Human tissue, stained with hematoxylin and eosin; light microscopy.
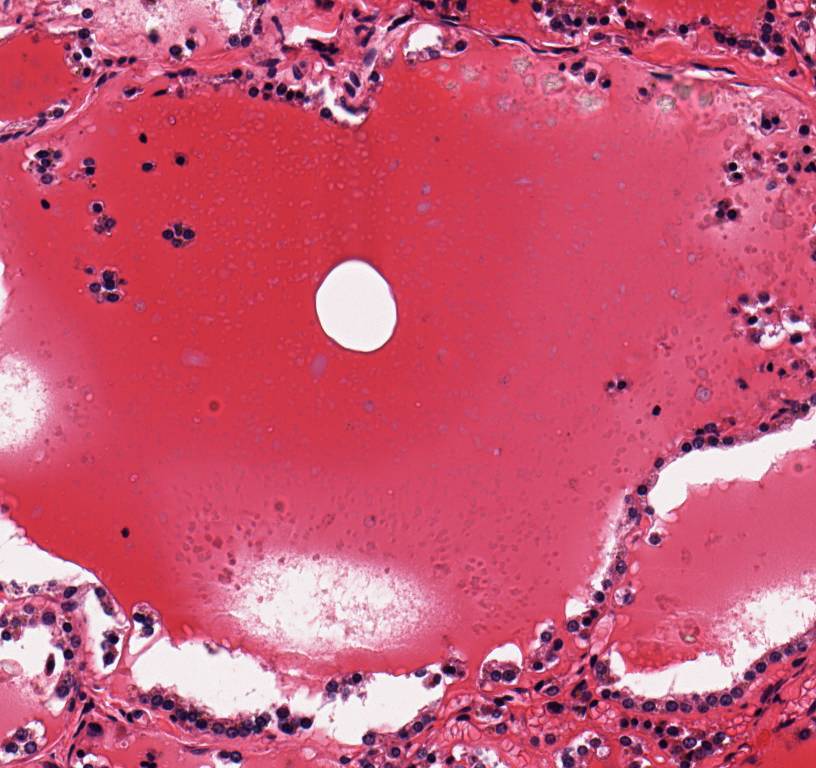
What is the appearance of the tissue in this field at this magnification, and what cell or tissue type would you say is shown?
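One large unit filled with pink material occupies most of the field; smaller ones lie along the lower and right edges. Each is lined by a single layer of low cuboidal to flattened cells with round dark nuclei. Stroma between units is scant. The tissue is thyroid.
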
